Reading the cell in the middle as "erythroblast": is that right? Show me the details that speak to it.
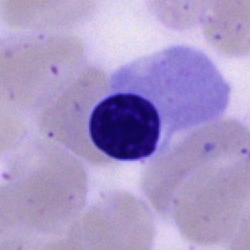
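This cell is rightly called an erythroblast. Its chromatin is dense and very dark, with only a few small paler spots.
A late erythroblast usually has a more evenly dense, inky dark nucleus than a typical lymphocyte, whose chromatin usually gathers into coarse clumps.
The cytoplasm shows no granules.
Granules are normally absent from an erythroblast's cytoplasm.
No nucleolus is visible, and the nucleus sits off-centre, most of the cytoplasm extending to its upper right.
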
